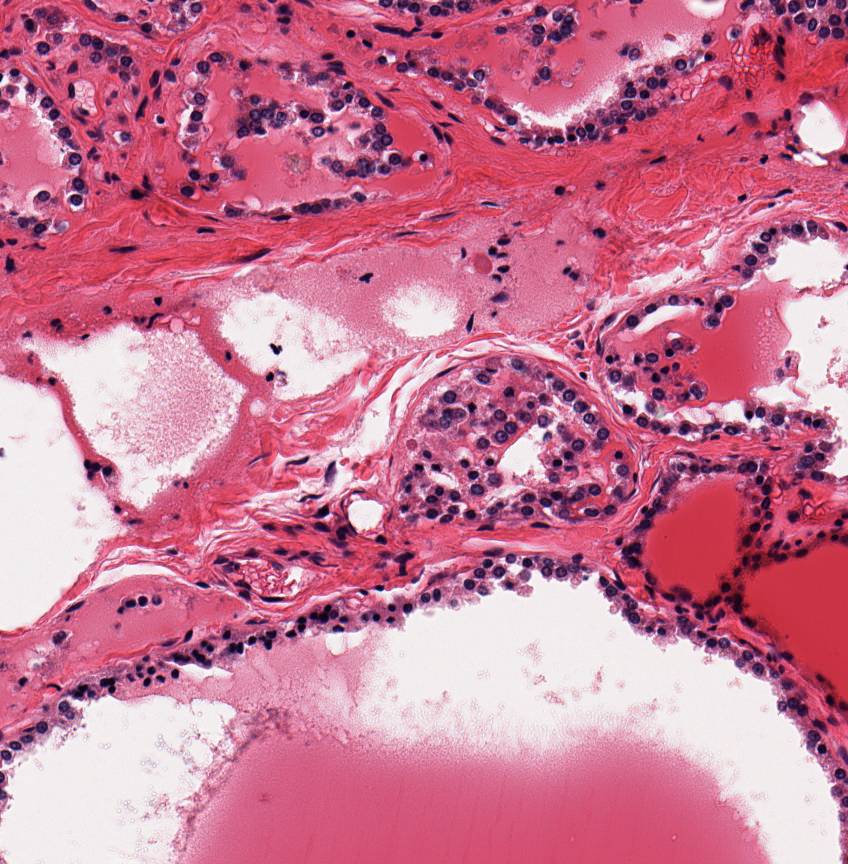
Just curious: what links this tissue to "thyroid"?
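So this is thyroid, and most of what's here fits.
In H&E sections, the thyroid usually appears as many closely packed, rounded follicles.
The field is made up of rounded spaces, though they differ a lot in size, and the largest fills the bottom of the field.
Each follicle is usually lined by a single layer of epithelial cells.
That matches the lining here: one layer of low cuboidal to flattened cells with small, round, dark nuclei of fairly uniform size.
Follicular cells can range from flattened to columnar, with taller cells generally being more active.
These sit at the low end of that range. Across the upper part runs a roughly horizontal band of dense pink collagenous stroma with scattered spindle nuclei.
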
